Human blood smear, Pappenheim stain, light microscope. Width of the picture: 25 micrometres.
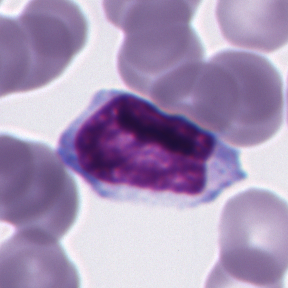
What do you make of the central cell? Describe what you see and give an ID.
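Rather than round, the cell outline is angular and irregular, and at its right end the cytoplasm tapers to a pointed projection. The nucleus is elongated horizontally across the cell. Around it the cytoplasm forms a narrow rim, widest on the right side of the nucleus. The cell is a typical lymphocyte.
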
